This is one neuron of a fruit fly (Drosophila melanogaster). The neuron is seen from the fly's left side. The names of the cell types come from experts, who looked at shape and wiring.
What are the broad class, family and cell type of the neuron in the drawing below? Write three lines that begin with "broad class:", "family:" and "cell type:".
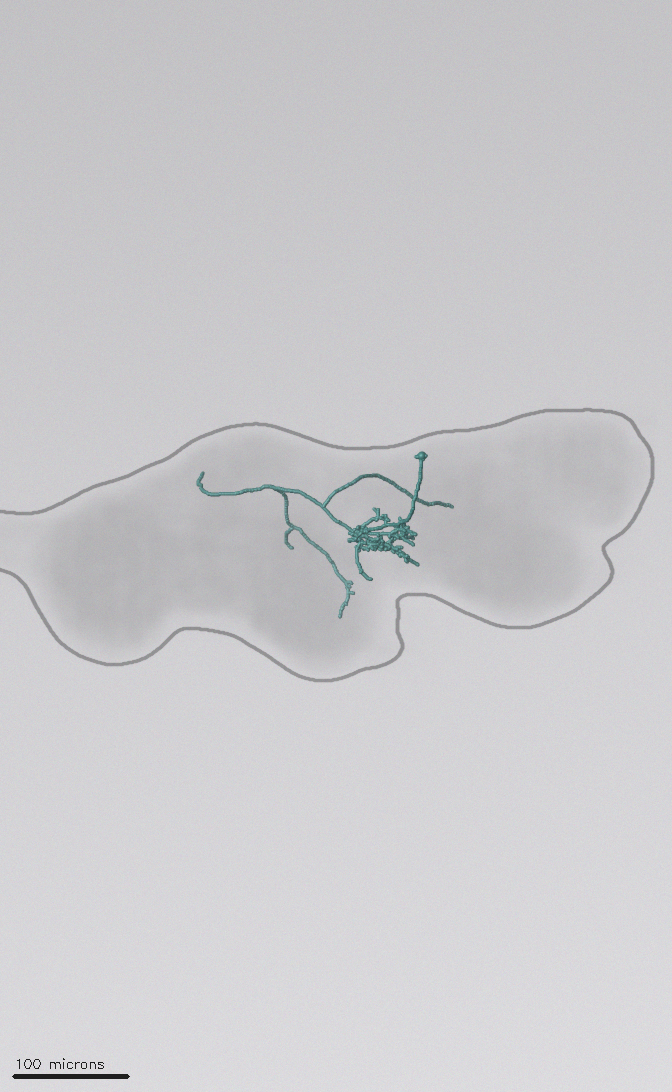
broad class: nerve-cord intrinsic neuron
family: hemilineage 18B
cell type: IN18B038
